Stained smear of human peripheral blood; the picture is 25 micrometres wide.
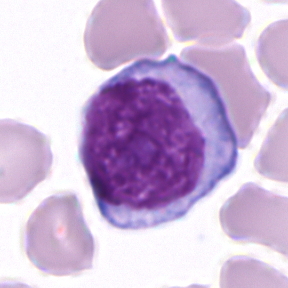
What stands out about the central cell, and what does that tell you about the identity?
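Outline roughly round, slightly irregular and angular in places, most so along the top. Nucleus roughly round, no lobes or deep indentation. Nucleus off-centre to the left; cytoplasm widest on the right. No distinct cytoplasmic granules. Plasma cell.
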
